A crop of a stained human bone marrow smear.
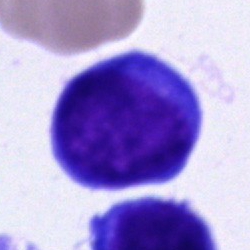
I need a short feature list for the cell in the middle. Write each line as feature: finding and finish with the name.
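Outline: round and smooth
Staining: deep blue-purple throughout
Granules: none visible
Vacuoles: none visible
Name: blast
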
